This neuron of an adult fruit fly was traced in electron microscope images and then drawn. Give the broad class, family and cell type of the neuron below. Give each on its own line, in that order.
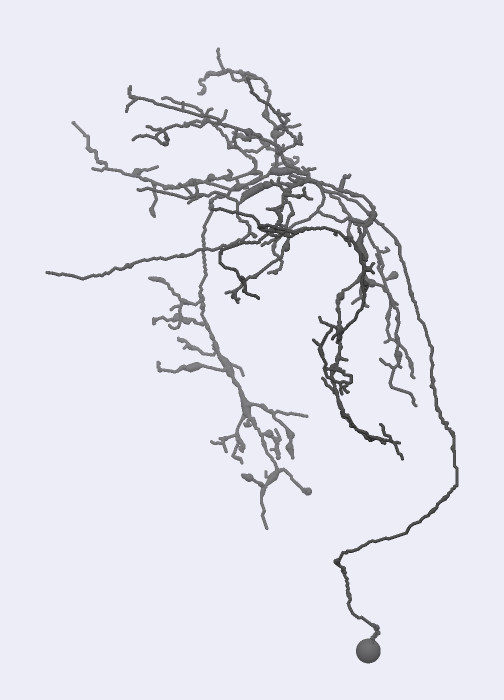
nerve-cord intrinsic neuron
hemilineage 21A
IN21A077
